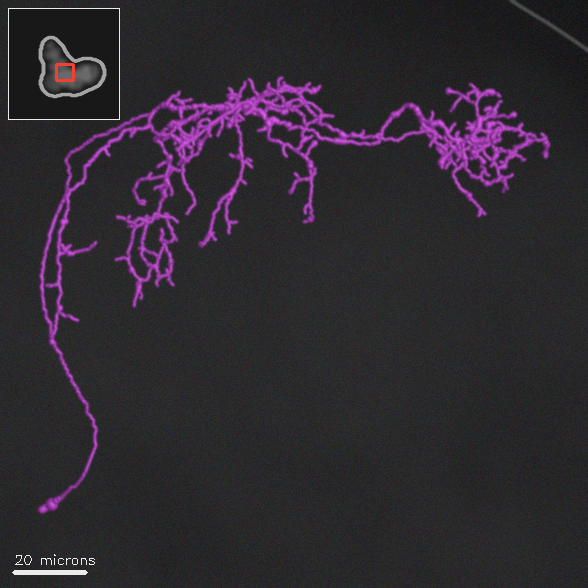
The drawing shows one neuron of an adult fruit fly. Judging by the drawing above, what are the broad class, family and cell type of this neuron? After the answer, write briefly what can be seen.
It is a central-brain intrinsic neuron. The family is hemilineage SLPav2. Its cell type is SLP214. The cell body can be seen at the lower left of the picture. By the scale bar it is about 140 microns wide in this view. Dozens of branch ends can be seen.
